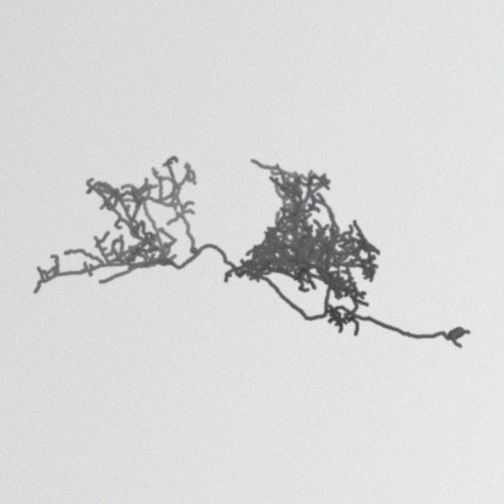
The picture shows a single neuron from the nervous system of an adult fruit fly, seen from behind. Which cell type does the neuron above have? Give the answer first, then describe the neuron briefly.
Its cell type is LAL100. It is a central-brain intrinsic neuron. Dozens of branch ends can be seen. As drawn here it is wider than it is tall.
